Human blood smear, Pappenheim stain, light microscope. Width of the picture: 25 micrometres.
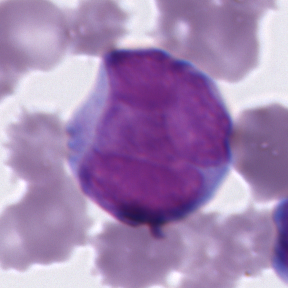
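Myeloblast at the centre of a stained human peripheral blood smear. Its nucleus fills about 80% of the cell's area, with finely textured rather than clumped chromatin and a curved fold running across its lower part. The cytoplasm is pale blue, and a small dark nub projects from the myeloblast's bottom edge.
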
